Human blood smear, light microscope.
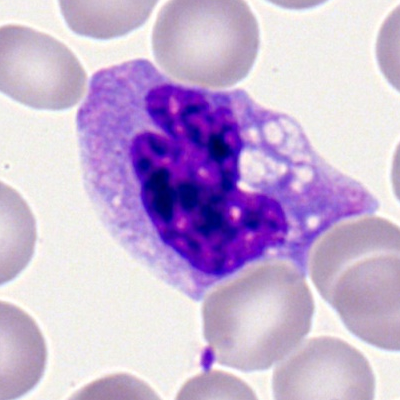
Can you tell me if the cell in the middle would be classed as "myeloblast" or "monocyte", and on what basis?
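Monocyte.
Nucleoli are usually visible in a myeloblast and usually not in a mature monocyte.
Seen here: dark purple chromatin in clumps with paler gaps between; cytoplasm abundant, pale lilac-blue, with scattered fine pinkish granules; a cluster of clear vacuoles to the right of the nucleus.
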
